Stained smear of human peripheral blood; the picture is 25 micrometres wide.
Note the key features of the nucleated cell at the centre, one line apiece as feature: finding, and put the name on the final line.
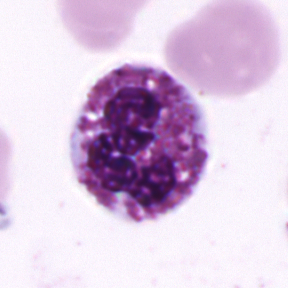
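Chromatin: dense, dark purple
Granules: coarse, reddish-purple, packed throughout the cytoplasm
Granule-free cytoplasm: little visible between the granules
Size: about 14 by 12 micrometres
Cell: eosinophil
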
